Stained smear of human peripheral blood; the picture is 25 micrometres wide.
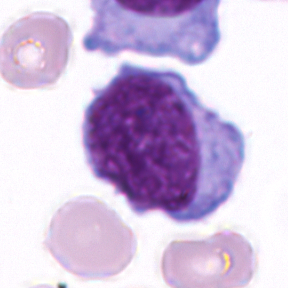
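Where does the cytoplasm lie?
It forms a broad crescent on the right side of the cell.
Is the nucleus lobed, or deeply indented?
No, it is neither.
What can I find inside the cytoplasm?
I see no granules and no vacuoles there.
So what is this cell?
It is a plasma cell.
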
